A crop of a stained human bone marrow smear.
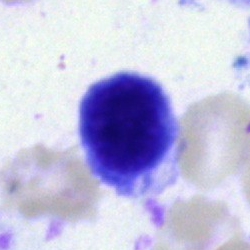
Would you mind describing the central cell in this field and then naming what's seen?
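Nucleus fills nearly the entire cell within a roughly round outline. Scant cytoplasmic rim, seen chiefly along the lower edge. No granules visible in the cytoplasm. Cell: lymphocyte.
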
